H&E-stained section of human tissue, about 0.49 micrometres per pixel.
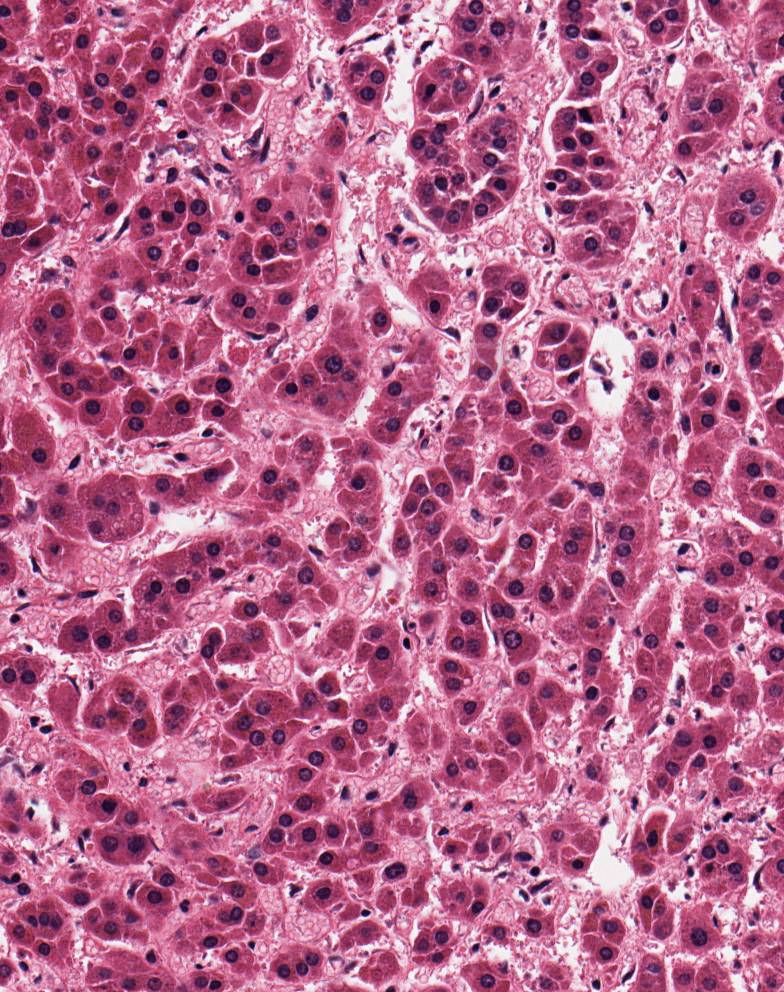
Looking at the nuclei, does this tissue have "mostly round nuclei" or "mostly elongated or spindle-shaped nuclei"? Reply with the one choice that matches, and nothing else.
Mostly round nuclei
